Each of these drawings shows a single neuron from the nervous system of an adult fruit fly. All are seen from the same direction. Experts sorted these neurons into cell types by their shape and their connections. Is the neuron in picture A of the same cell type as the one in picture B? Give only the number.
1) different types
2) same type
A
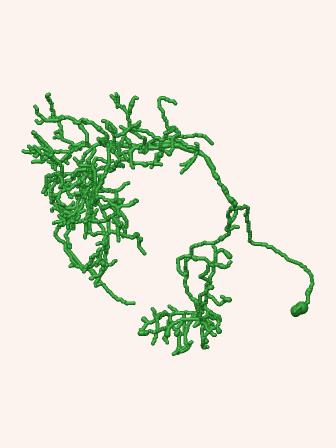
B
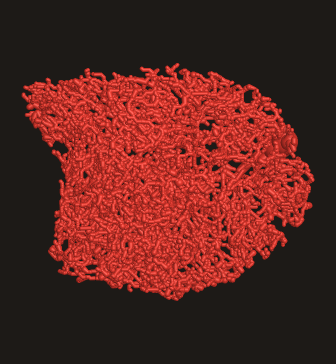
1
